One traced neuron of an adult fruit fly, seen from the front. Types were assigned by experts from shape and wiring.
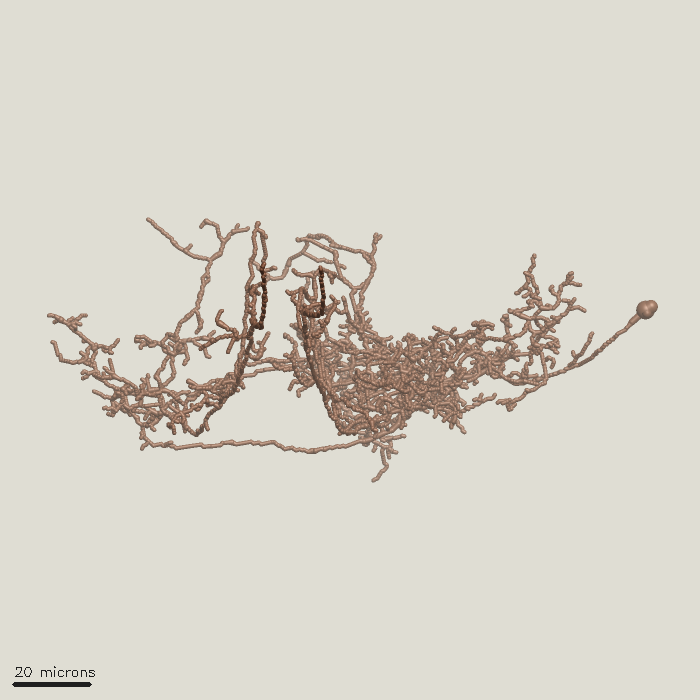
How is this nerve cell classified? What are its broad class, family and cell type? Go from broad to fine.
ascending neuron; hemilineage 09B; AN09B024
